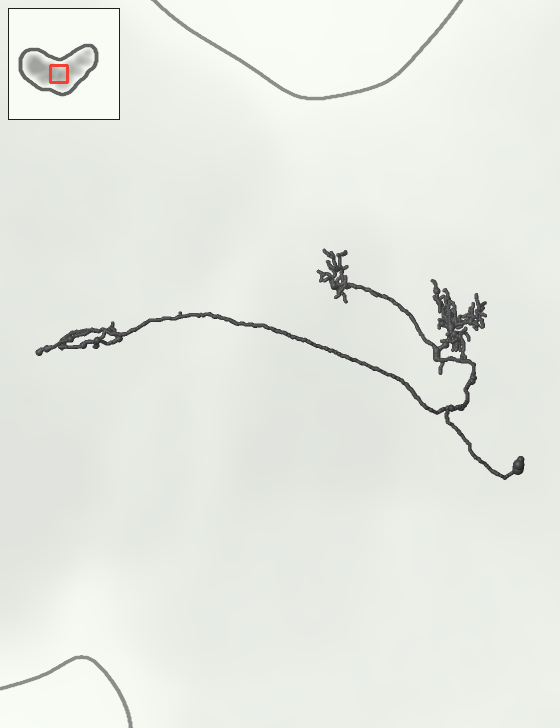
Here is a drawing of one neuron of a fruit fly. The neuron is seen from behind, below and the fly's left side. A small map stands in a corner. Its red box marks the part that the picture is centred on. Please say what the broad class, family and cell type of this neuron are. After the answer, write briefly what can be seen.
This is a visual projection neuron. Its family is LLPC. The cell type is LLPC1. The picture shows dozens of branch ends. As drawn here it is wider than it is tall.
